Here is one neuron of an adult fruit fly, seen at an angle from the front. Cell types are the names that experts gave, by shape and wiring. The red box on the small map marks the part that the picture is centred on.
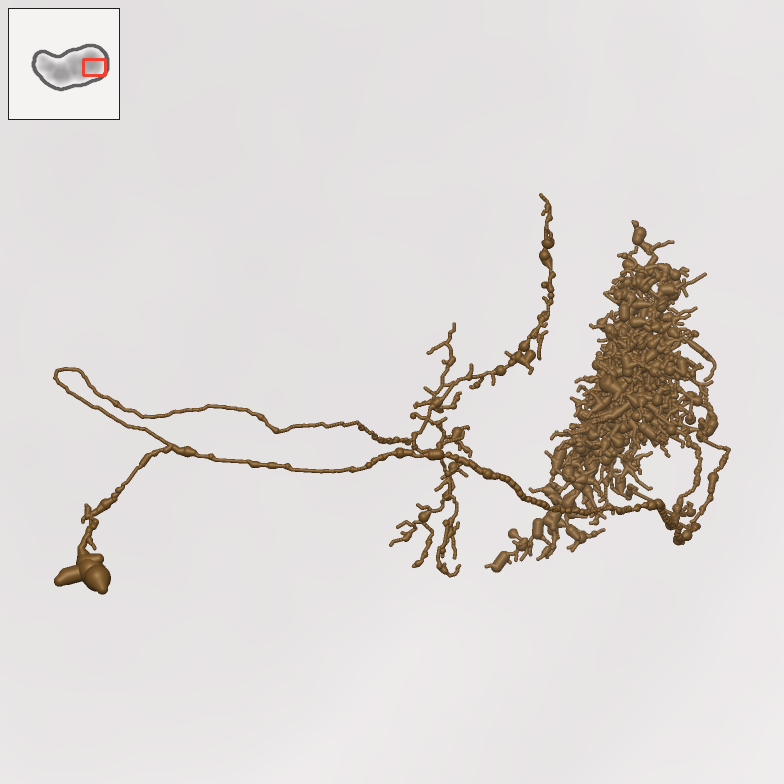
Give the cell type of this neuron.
MeLo9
